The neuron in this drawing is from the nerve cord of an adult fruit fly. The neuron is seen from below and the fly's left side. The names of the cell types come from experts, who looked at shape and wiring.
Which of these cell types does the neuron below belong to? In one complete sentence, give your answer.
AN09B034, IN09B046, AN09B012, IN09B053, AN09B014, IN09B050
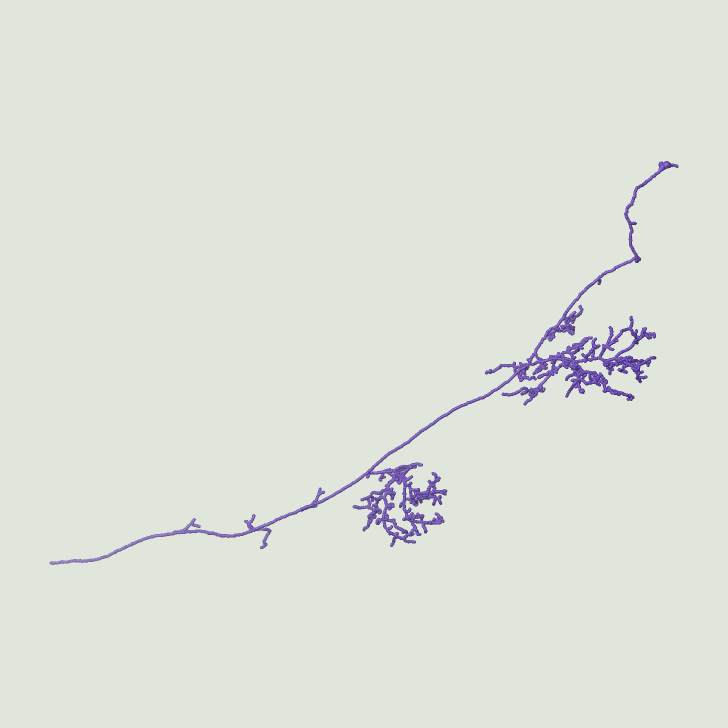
By its cell type, the neuron is AN09B012.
